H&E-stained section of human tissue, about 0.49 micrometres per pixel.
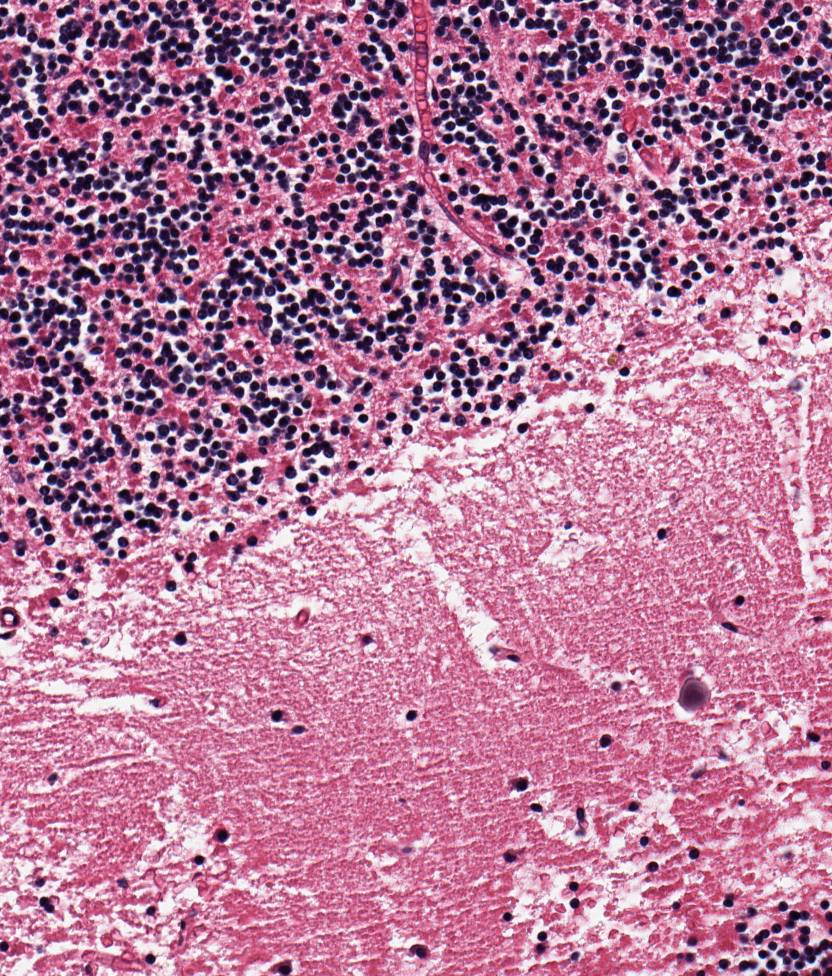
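Cerebellum. The field divides into a densely cellular upper region and a sparsely cellular, pale pink lower region, the boundary rising obliquely from left-middle toward upper right. Upper region: packed small, round, dark-staining nuclei with scant visible cytoplasm, among scattered small irregular pink nucleus-free patches. Lower region: finely granular, fibrillar pink matrix holding only a few scattered small nuclei.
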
